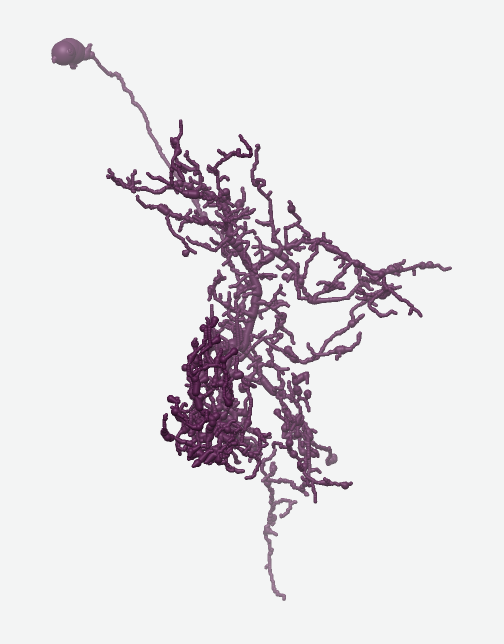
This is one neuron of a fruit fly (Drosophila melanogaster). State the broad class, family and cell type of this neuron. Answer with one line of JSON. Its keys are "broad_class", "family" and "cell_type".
{"broad_class": "central-brain intrinsic neuron", "family": "hemilineage MX3", "cell_type": "CB0598"}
